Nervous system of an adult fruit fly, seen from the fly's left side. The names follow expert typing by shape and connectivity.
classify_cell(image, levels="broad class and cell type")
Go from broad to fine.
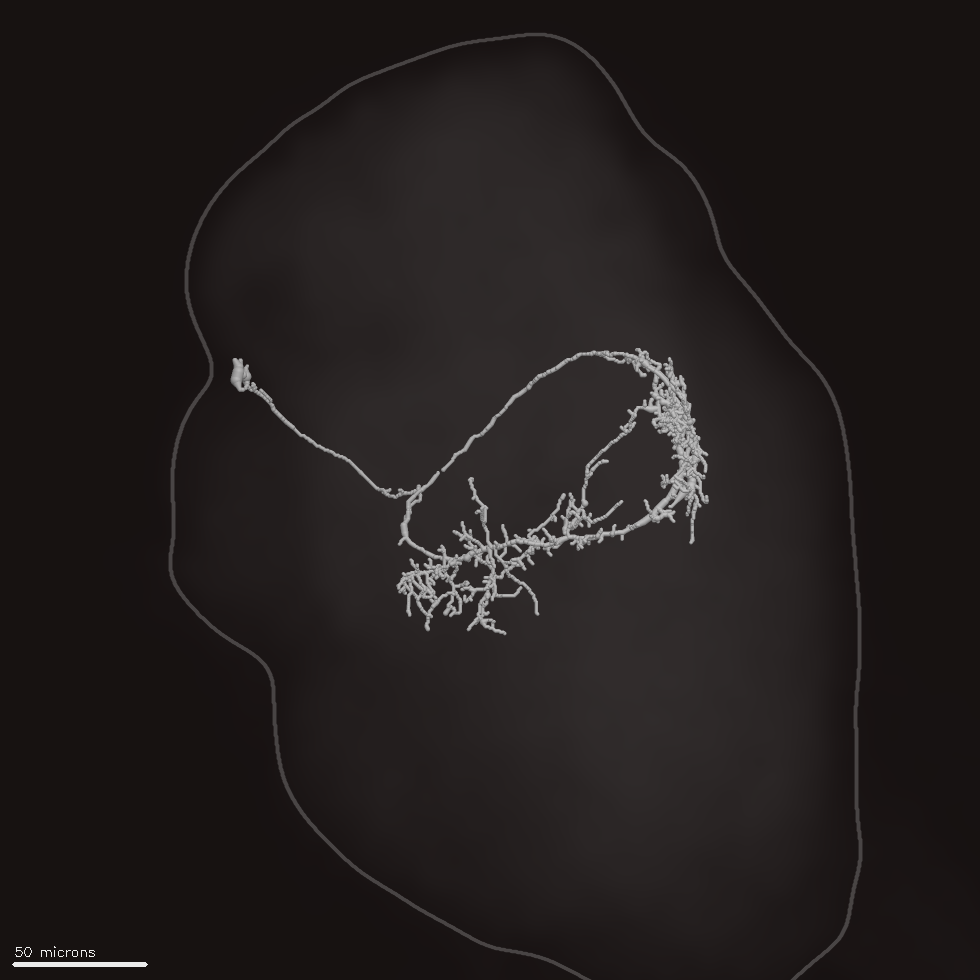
central-brain intrinsic neuron; PS098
